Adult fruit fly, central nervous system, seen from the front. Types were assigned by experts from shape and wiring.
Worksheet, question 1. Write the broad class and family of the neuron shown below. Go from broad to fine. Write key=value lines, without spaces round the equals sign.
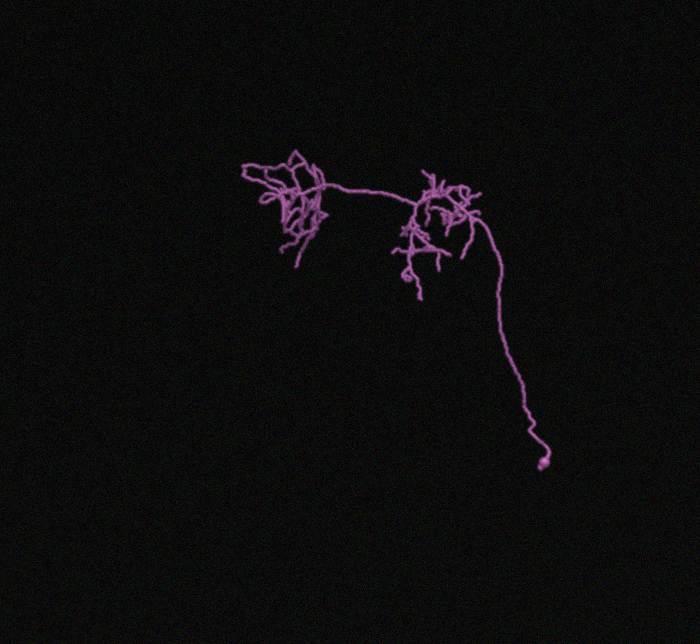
broad_class=nerve-cord intrinsic neuron
family=hemilineage 06A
